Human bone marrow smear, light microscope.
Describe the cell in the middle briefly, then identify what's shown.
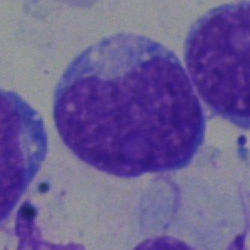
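Looking at the chromatin, I see it finely stippled with small pale spots, not coarsely clumped. The blue cytoplasm forms a wider crescent above the nucleus and only a thin rim elsewhere. Up in that crescent, beside the nucleus, is a pale, nearly clear zone. This is a blast.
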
